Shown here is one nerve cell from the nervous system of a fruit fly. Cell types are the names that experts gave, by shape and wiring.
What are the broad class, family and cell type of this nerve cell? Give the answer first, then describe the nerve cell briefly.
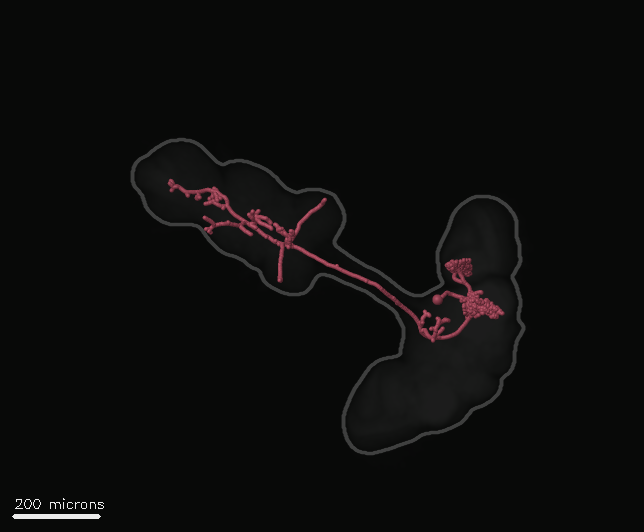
Its broad class is descending neuron. The family is DNp. It is of cell type DNp11. It reaches both the brain and the nerve cord, passing through the neck. By the scale bar it is about 800 microns wide in this view.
